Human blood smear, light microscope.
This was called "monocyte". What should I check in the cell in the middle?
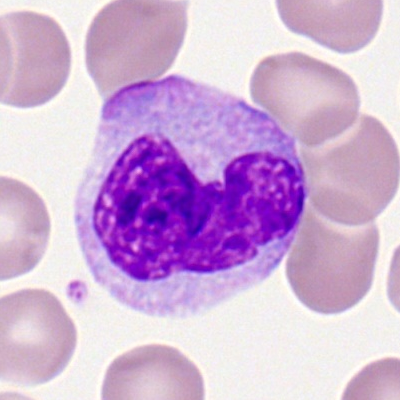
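What fits a monocyte best here is the broad rim of pale greyish-lilac cytoplasm wrapped around the nucleus.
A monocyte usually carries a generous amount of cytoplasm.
Beyond that, the nucleus is folded into a kidney shape with a deep notch on its upper side. Its chromatin is lacy and clumped, with lots of small pale gaps between darker strands. The cytoplasm is only faintly, finely granular, and there are no coarse granules in it.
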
